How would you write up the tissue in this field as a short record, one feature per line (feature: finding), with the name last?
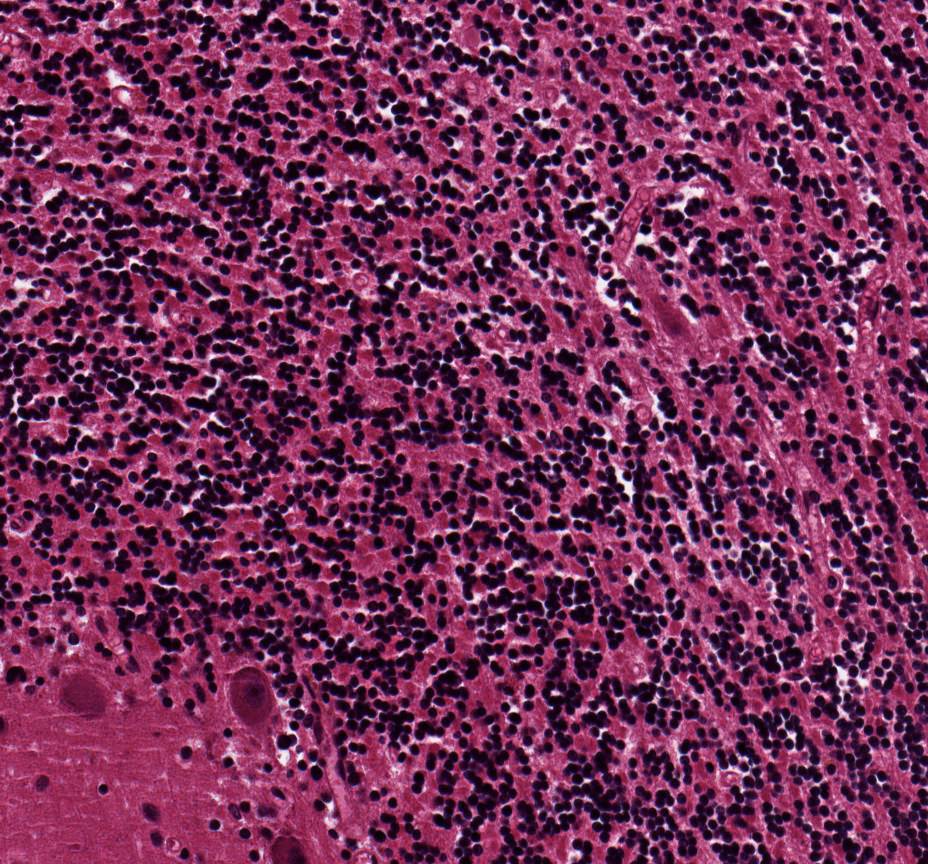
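Nuclei: small, dark, densely packed nearly throughout
Pale zone: pink, few nuclei, lower left corner
Large neurons: abundant pink cytoplasm, along pale zone edge
Vessel: thin-walled, elongated nuclei, oblique, upper right
Epithelium and glands: none
Name: cerebellum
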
